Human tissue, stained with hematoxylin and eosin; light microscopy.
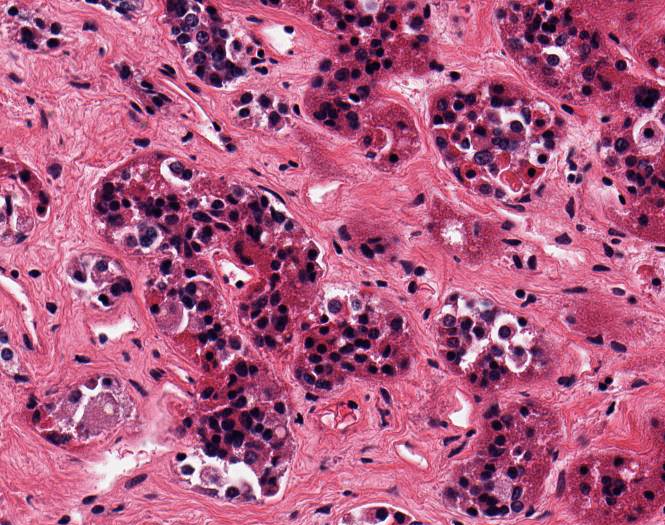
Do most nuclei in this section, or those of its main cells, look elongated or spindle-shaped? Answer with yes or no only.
No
